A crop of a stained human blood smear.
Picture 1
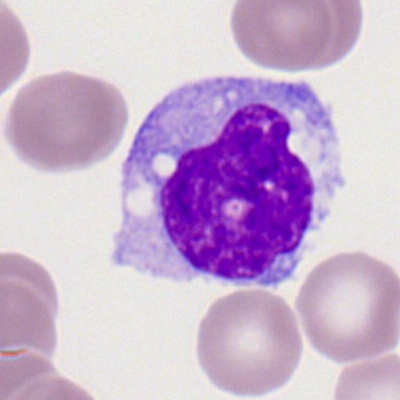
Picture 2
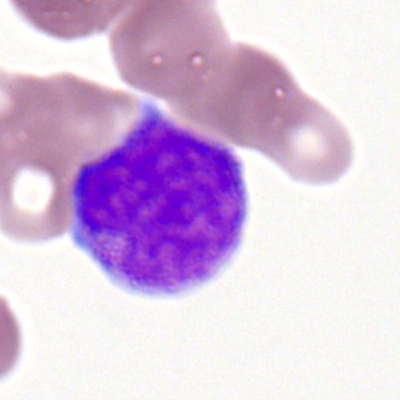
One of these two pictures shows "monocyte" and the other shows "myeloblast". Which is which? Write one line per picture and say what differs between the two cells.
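The cell in picture 1 is a monocyte. Several small, clear, round vacuoles lie in the cytoplasm.
The cell in picture 2 is a myeloblast. No vacuoles are seen in the cytoplasm.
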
